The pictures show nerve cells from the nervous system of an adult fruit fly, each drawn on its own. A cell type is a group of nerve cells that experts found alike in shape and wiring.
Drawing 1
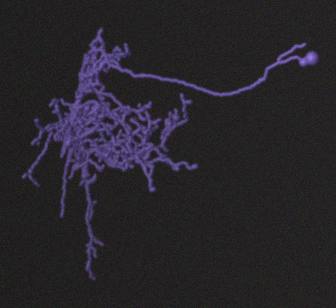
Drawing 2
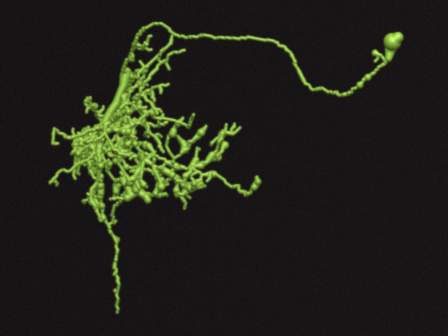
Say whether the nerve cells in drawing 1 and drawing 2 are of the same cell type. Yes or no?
yes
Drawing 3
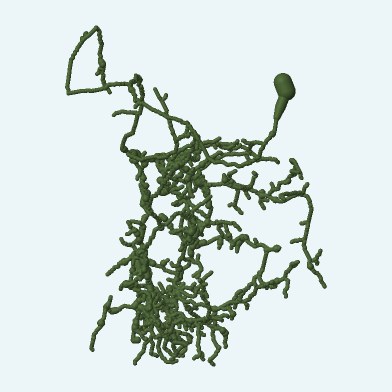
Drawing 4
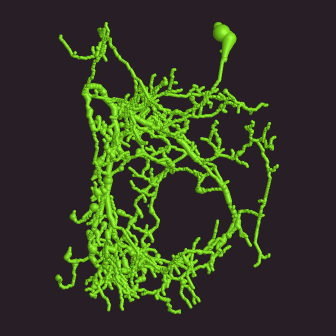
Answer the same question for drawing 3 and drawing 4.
yes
